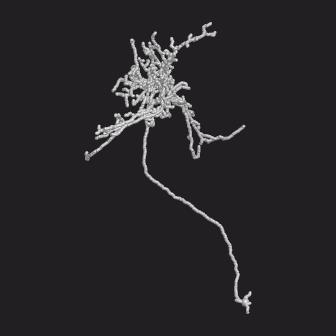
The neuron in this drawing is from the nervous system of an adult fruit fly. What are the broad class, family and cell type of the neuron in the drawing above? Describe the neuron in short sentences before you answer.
Its cell body lies at the lower right of the picture. In this view it is taller than it is wide. This is a central-brain intrinsic neuron. Its family is hemilineage PSa1. Its cell type is PS093.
